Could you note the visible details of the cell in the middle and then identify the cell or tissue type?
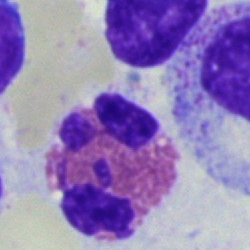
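The nucleus is divided into several separate dark purple lobes, whose chromatin is dense and darkly stained. The two largest lobes lie at the top and at the bottom of the cell. Granular cytoplasm fills the space between the lobes, and no clear pale blue background shows. The cell is an eosinophil.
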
